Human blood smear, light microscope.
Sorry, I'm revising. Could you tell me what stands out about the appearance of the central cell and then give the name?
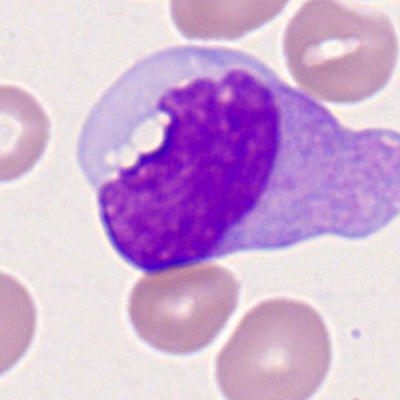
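The outline is irregular, with a broad extension of cytoplasm running off the right edge of the picture. Within the nucleus, no distinct nucleolus is visible. Fine, faint purplish granules lie in the cytoplasm on the right side. Along the upper-left edge of the nucleus runs a row of small clear vacuoles. It is a monocyte.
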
